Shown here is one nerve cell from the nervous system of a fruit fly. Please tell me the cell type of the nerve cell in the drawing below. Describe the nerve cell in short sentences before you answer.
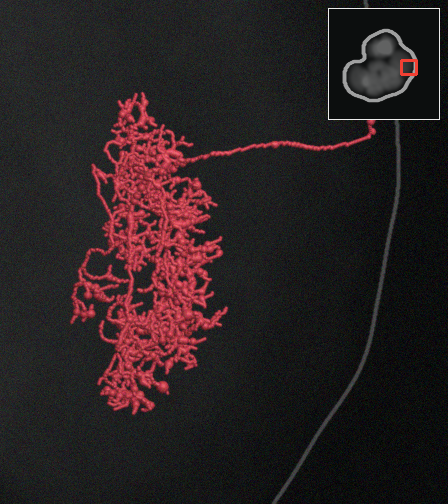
In this view it is about as wide as it is tall. This is an optic-lobe intrinsic neuron. The cell type is Pm3.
